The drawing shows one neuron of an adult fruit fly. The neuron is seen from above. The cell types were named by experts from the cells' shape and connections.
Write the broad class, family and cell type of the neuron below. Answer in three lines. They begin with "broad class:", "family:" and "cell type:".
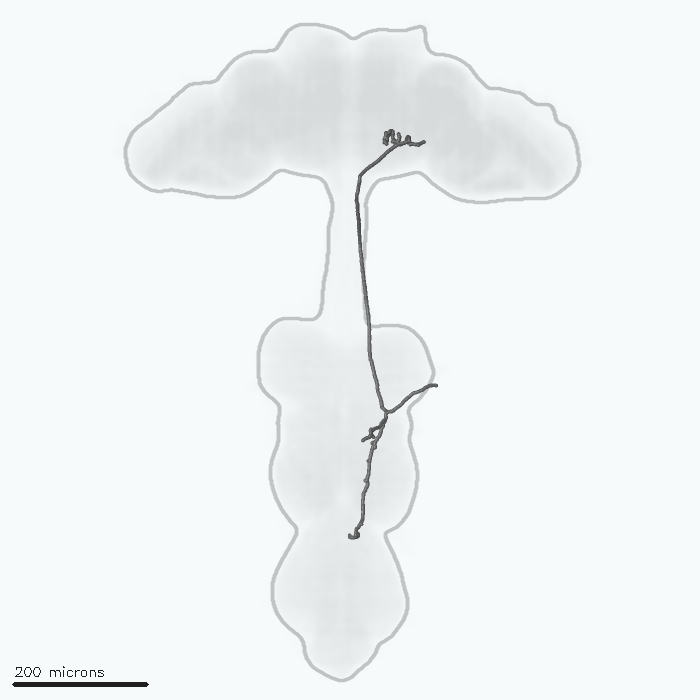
broad class: sensory neuron ascending to the brain
family: class mechanosensory proprioceptive
cell type: SApp10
